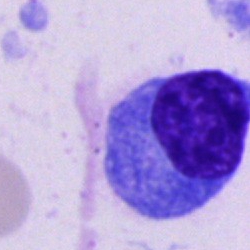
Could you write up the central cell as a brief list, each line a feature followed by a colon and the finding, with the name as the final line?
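Nucleus: eccentric, pushed toward the upper right
Cytoplasm: abundant, filling most of the cell on the lower left
Granules: none distinct
Vacuoles: no clear ones in the cytoplasm
Name: plasma cell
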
